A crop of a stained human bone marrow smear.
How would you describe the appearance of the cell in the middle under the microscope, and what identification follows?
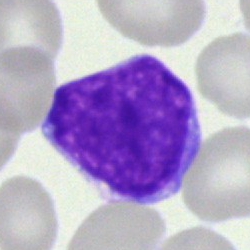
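The nucleus occupies nearly the whole cell. The visible cytoplasm is pale blue and contains no granules. No vacuoles are present in the cell. The cell is a blast.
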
